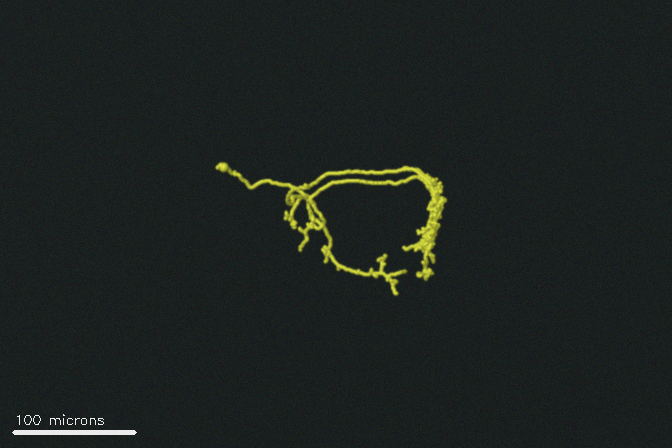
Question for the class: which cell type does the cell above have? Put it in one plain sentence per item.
The cell type is PS081.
